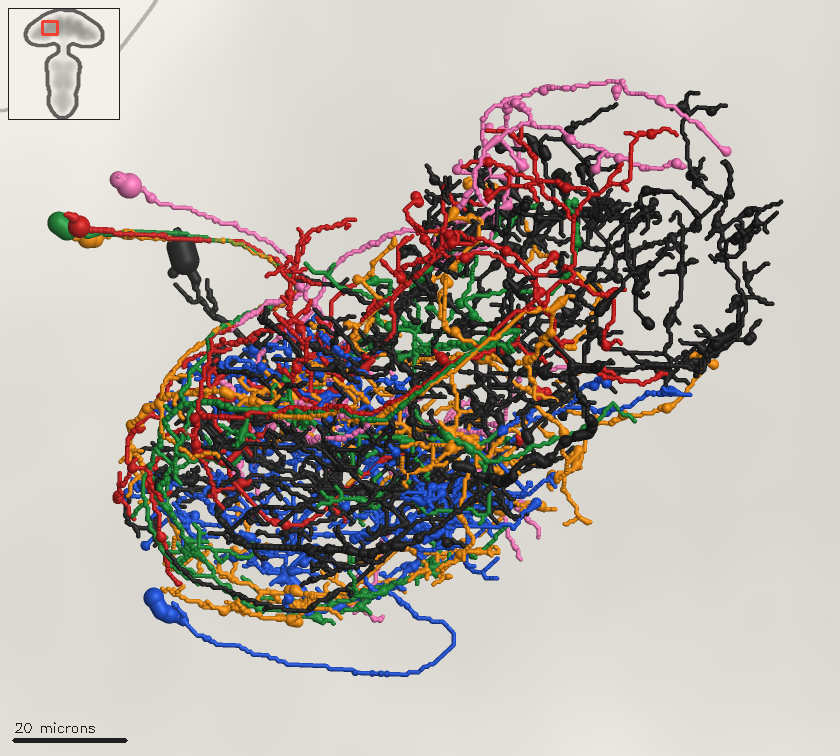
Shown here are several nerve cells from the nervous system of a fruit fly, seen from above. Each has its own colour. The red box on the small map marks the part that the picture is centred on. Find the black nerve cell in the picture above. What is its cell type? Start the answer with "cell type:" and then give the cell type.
cell type: LHAV3h1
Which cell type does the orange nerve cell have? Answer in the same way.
cell type: LHAV5a8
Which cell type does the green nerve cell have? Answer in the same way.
cell type: LHAV5a9_a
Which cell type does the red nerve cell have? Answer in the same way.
cell type: LHAV5a4_a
